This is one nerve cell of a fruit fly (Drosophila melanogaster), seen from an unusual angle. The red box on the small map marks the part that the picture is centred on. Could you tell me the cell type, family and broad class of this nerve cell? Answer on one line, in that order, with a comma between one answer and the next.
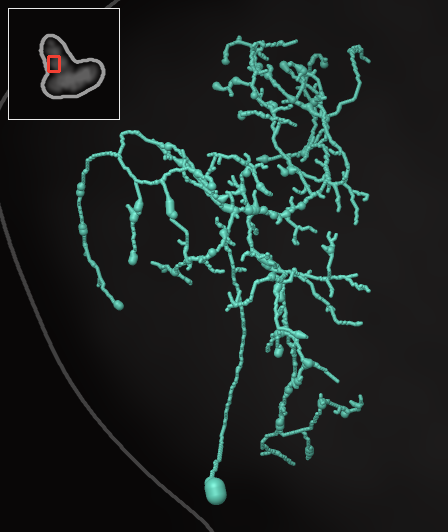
IN08A029, hemilineage 08A, nerve-cord intrinsic neuron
